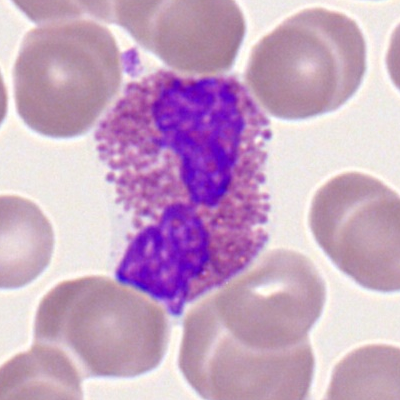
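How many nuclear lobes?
Two: one in the upper half, one in the lower half, the lower lobe toward the left edge.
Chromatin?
Coarsely clumped, dark purple.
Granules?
Round, fairly even in size.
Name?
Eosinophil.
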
